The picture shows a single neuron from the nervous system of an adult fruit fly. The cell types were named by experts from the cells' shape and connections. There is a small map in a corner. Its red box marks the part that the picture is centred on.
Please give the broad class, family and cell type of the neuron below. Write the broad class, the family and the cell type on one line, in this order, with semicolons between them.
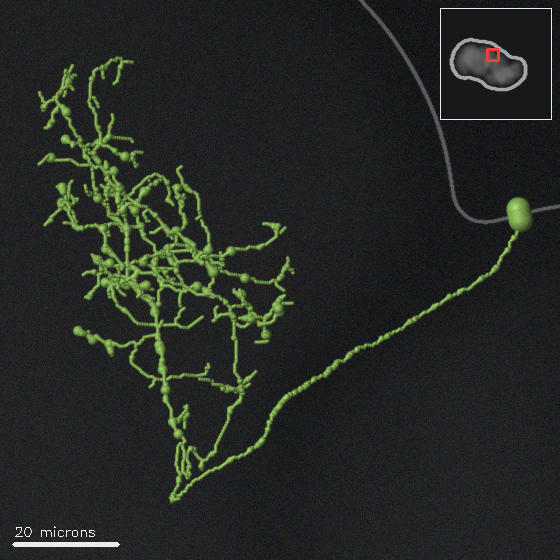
central-brain intrinsic neuron; hemilineage VPNp&v1_posterior; LHPV2a1_a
